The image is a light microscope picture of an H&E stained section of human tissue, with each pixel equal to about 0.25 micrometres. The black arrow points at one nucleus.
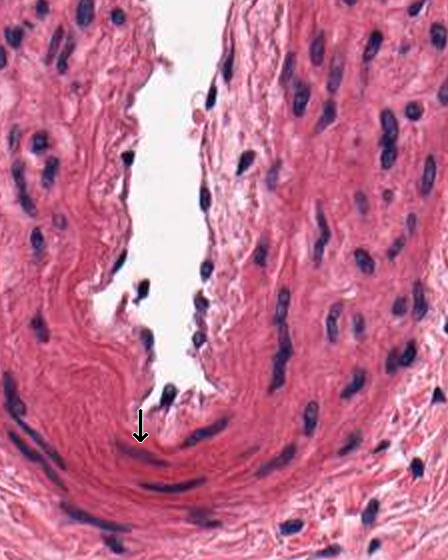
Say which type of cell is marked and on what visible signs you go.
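Smooth muscle cell. The nucleus is long and slender, dark purple, and gently curved. The nucleus runs along the curve of the vessel wall, circling the lumen rather than pointing toward it. The cytoplasm is pink and finely streaked, and its outline cannot be told apart from the pink layers next to it. The cell lies in the wall just beneath the lining at the narrow base of the lumen, stacked in layers with other elongated nuclei that run parallel to it.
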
